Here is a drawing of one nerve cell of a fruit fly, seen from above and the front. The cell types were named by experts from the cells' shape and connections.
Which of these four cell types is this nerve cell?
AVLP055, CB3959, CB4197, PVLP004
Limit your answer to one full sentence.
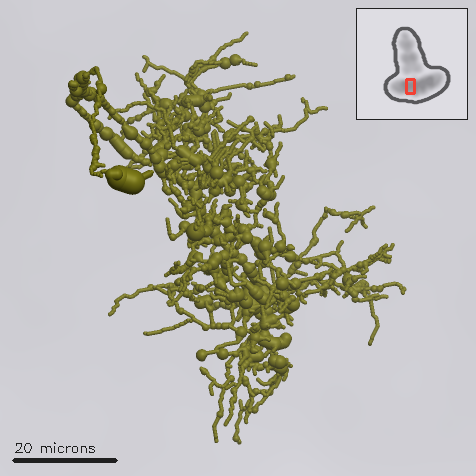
To the cell type PVLP004 belongs this nerve cell.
